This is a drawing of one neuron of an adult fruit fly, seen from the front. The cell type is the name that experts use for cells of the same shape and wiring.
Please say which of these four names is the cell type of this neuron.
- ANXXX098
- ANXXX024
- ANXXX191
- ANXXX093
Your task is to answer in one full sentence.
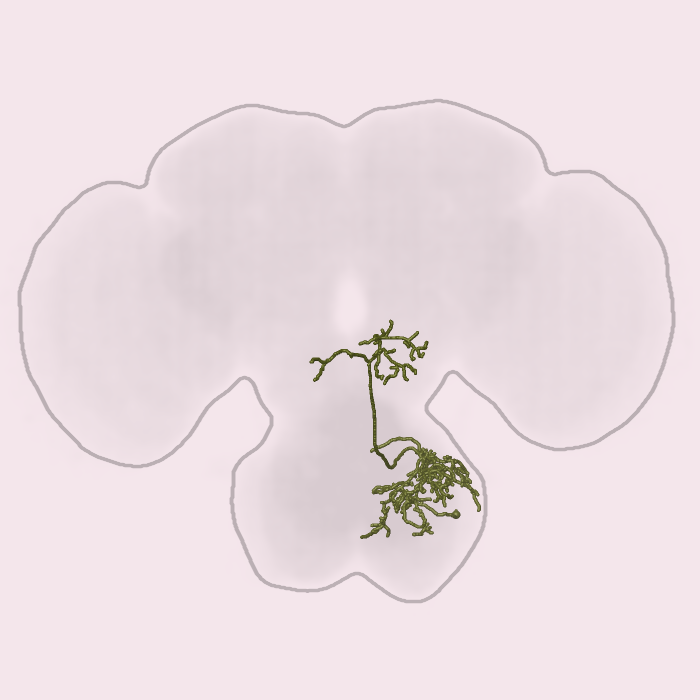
Belonging to the cell type ANXXX191 is this neuron.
